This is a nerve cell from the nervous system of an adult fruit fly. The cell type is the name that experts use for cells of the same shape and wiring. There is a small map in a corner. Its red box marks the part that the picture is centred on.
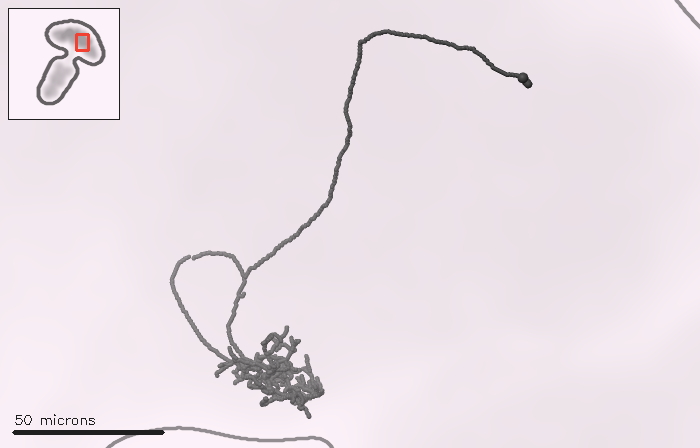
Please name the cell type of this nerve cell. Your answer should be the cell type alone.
PS072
